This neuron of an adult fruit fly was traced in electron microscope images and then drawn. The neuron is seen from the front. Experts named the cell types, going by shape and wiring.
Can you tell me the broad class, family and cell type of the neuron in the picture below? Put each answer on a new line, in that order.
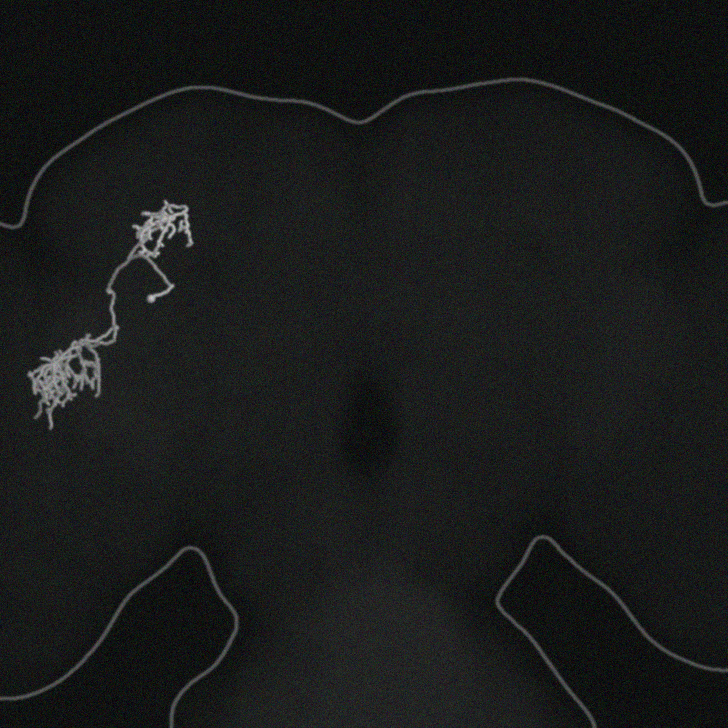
visual projection neuron
hemilineage AOTUv2
LT52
